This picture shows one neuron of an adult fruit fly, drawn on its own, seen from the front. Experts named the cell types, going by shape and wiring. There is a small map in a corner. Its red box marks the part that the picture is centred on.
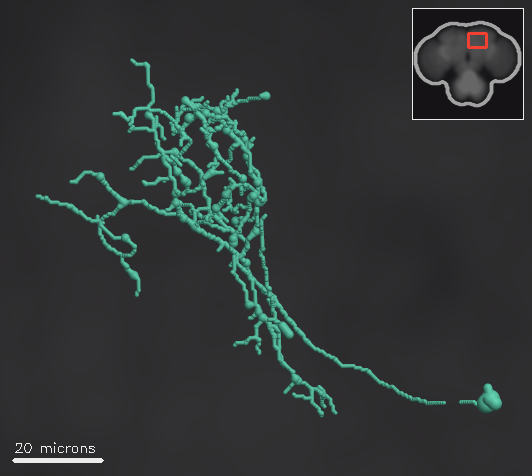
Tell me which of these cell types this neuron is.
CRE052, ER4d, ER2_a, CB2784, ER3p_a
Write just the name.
CRE052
